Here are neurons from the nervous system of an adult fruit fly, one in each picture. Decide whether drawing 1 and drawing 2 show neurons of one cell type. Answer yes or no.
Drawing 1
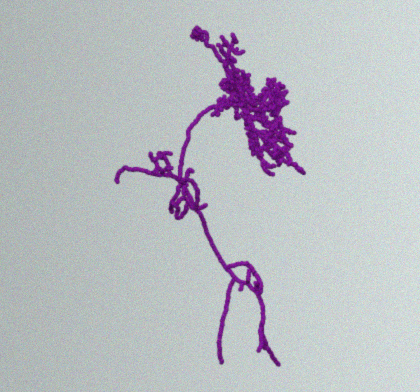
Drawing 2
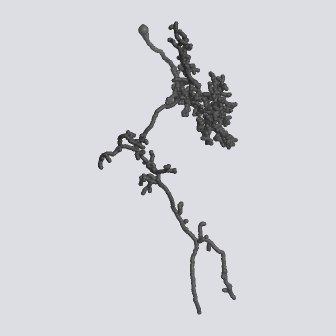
yes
